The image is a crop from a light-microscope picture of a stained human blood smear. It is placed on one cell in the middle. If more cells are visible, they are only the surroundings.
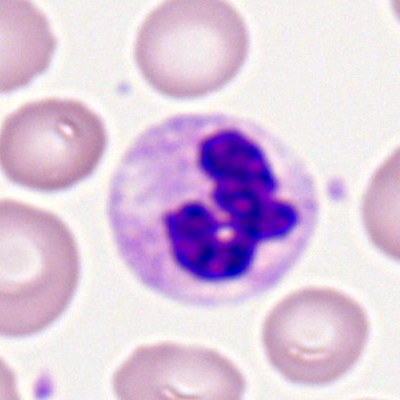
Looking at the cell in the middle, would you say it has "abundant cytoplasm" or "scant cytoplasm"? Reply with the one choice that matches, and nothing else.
Abundant cytoplasm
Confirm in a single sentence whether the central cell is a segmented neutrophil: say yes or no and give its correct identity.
Yes, the cell found in the middle is a segmented neutrophil.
